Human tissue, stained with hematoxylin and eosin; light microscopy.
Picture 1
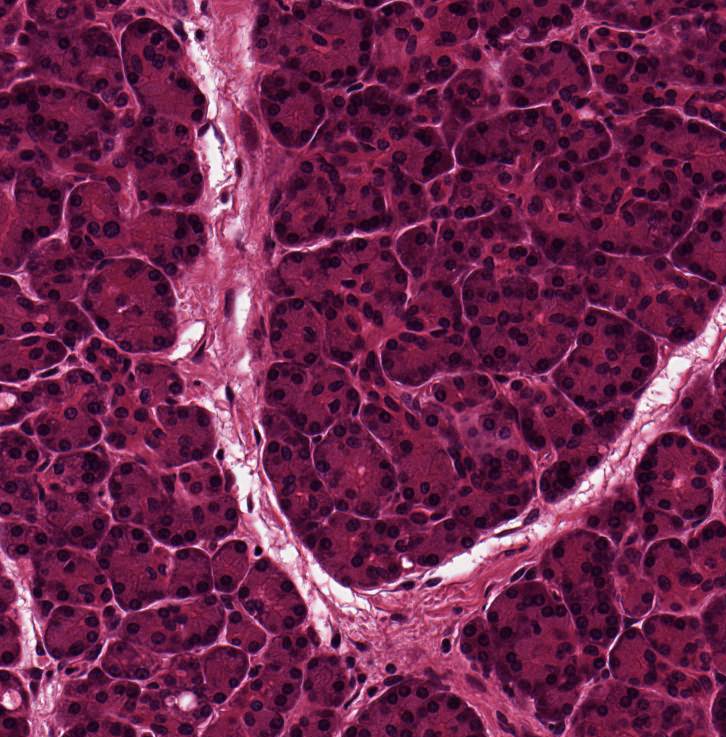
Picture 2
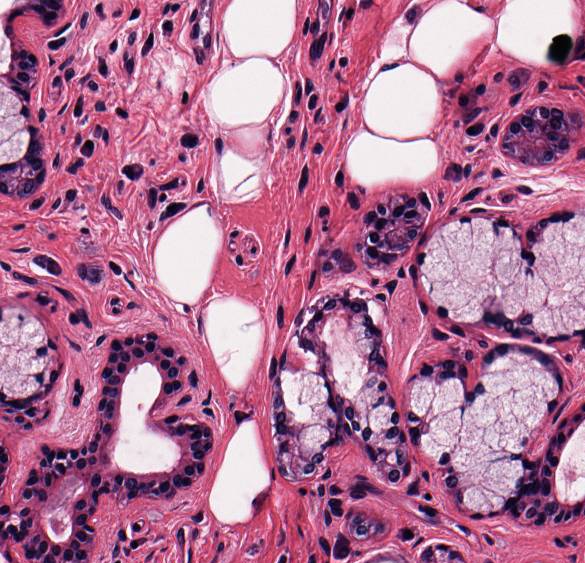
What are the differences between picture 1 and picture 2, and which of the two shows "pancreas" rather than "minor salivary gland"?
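The pancreas appears in picture 1 and the minor salivary gland in picture 2. In the pancreas, the acini are small rounded clusters of cells with tiny or barely visible central lumens. Deeply stained purple-red cytoplasm fills most of each acinar cell; the round, dark nuclei lie toward the acinus's outer edge, not beside the centre. The minor salivary gland has mucous acini with pale, foamy, grey-white cytoplasm in lobulated clusters at the right side and the left edge. Their nuclei are small, dark and pressed flat against the outer edge of each acinus. Adipocytes, seen as empty rounded clear spaces, form a loose vertical band through the upper and middle centre.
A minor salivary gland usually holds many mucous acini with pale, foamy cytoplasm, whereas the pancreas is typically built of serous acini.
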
